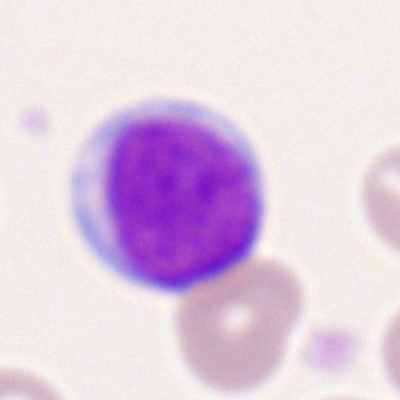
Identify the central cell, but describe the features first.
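I notice a round, smooth outline first. Along the left side of the cell the cytoplasm forms only a narrow crescent, and it stains pale blue. I look for granules in it and find none. So what I am looking at is a lymphocyte.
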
